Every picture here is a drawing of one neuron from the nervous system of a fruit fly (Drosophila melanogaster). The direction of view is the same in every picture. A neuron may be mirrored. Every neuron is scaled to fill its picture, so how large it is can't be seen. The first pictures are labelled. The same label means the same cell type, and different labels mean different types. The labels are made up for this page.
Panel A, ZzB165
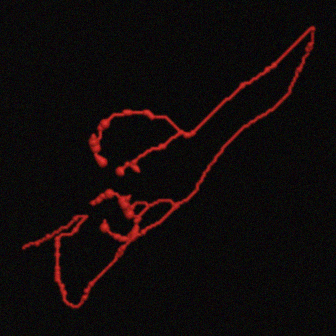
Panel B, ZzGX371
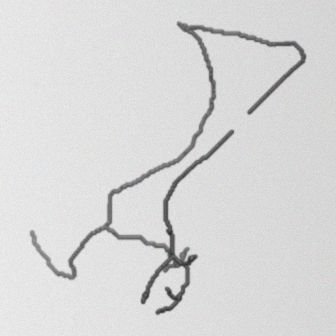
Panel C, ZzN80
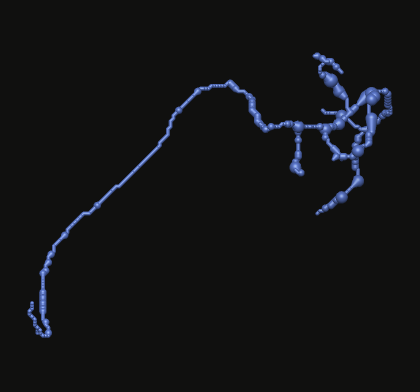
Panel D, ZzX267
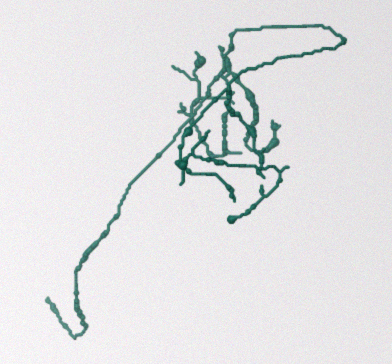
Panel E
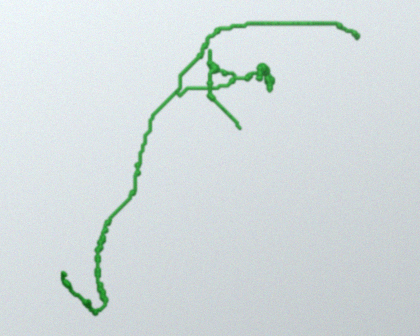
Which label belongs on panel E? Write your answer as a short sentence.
It belongs to ZzX267.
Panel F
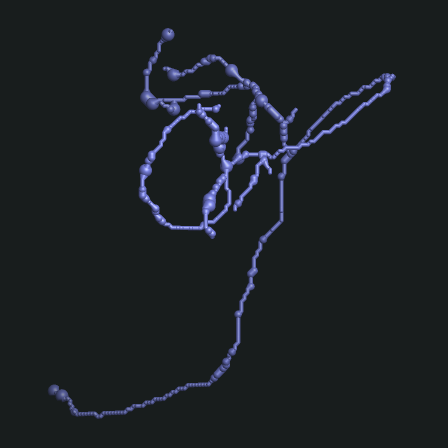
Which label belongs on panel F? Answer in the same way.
It belongs to ZzX267.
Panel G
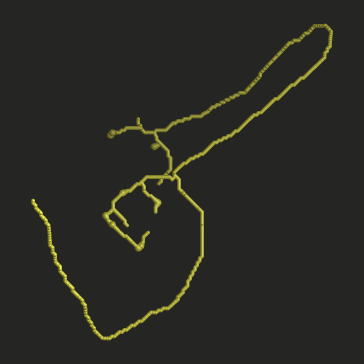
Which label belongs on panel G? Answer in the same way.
It belongs to ZzB165.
